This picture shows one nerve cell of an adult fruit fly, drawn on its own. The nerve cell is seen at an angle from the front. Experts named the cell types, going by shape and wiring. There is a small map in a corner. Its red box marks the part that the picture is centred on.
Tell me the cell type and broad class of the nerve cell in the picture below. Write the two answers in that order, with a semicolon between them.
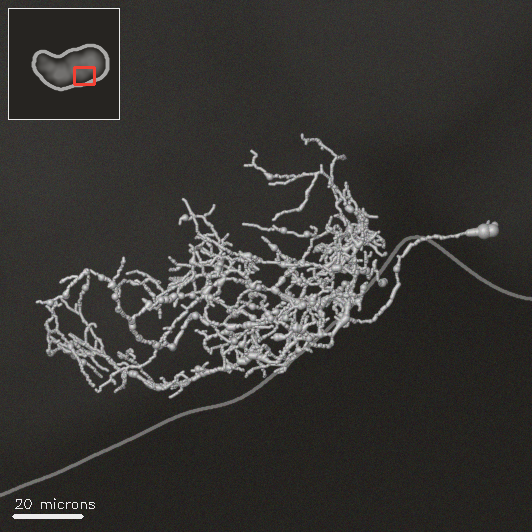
GNG170; central-brain intrinsic neuron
